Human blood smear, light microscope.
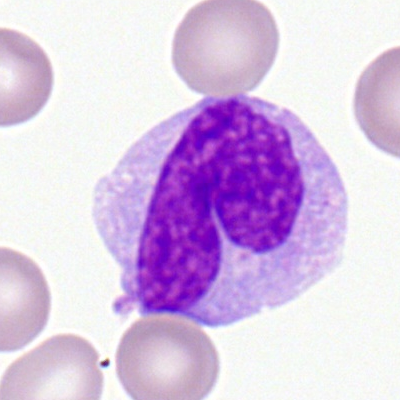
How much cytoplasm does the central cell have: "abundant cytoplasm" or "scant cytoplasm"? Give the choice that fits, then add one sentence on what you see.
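Abundant cytoplasm. The cytoplasm is abundant and pale greyish-lilac.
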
